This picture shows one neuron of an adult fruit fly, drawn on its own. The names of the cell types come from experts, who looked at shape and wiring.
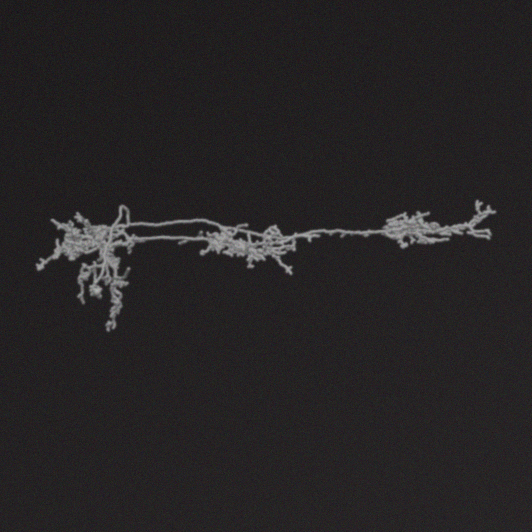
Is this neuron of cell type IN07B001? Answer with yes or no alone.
no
